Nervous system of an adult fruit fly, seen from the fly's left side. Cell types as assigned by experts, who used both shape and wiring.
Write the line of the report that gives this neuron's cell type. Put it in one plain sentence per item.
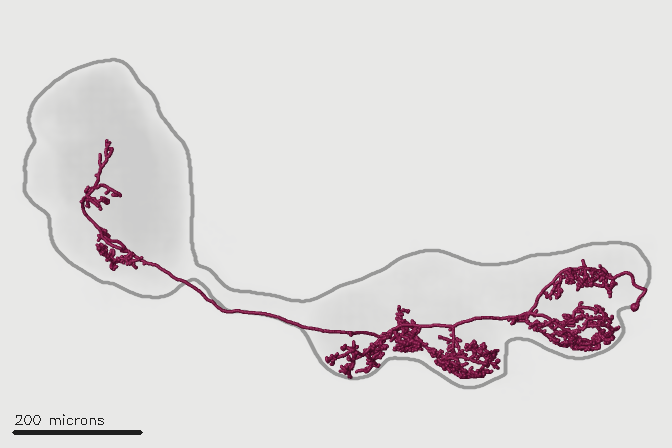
The cell type is ANXXX027.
